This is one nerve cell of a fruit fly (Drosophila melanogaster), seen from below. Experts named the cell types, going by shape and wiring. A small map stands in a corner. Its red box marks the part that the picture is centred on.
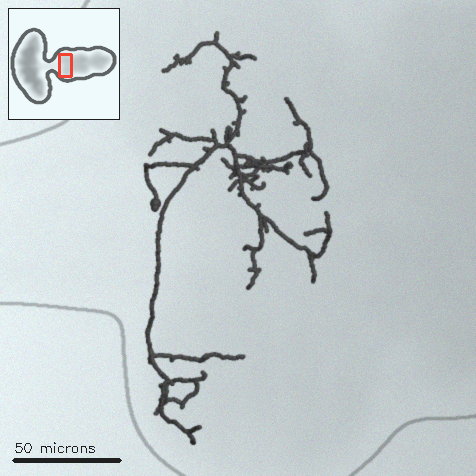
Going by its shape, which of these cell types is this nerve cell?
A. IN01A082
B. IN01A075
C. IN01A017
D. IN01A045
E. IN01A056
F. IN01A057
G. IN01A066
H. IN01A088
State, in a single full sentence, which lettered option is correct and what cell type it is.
Identified by cell type, the nerve cell is IN01A075 from option B.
